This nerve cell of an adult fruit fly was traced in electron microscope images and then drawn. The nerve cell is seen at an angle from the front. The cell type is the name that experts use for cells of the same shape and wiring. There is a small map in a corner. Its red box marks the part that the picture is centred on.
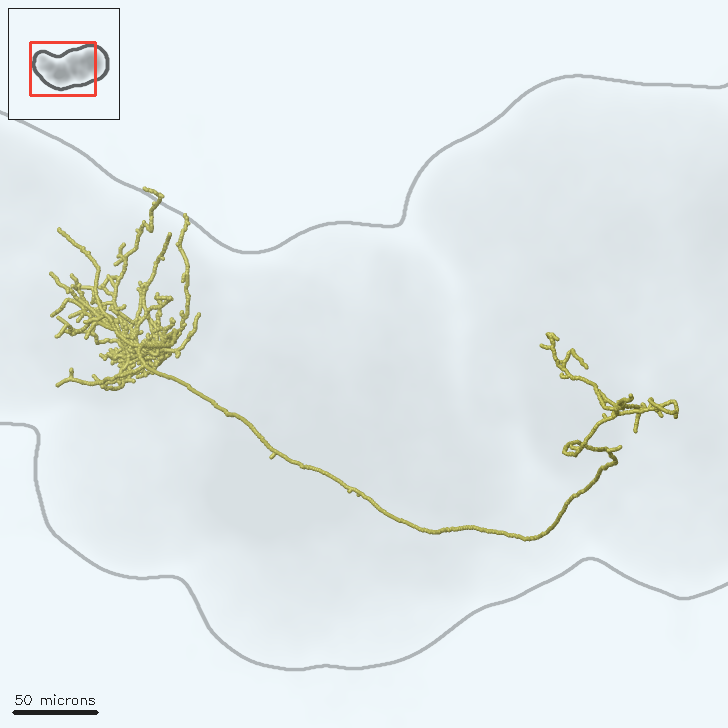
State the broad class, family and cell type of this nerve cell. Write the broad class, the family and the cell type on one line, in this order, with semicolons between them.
ascending neuron; hemilineage 07B; AN07B035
